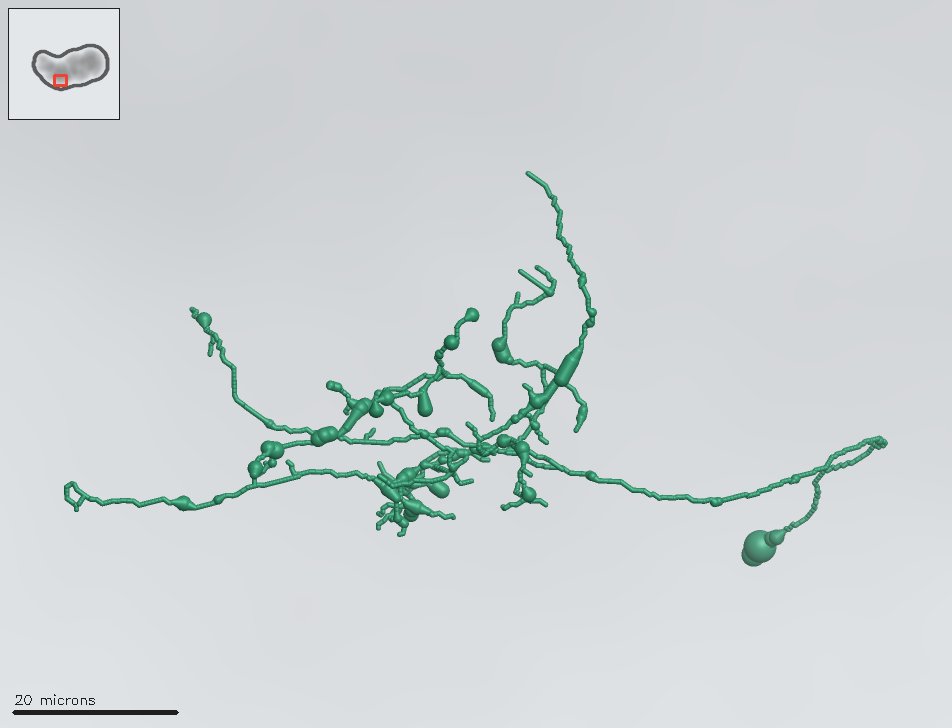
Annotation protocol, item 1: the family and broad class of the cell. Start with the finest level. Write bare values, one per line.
hemilineage 14A
nerve-cord intrinsic neuron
